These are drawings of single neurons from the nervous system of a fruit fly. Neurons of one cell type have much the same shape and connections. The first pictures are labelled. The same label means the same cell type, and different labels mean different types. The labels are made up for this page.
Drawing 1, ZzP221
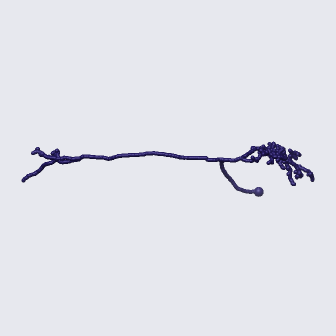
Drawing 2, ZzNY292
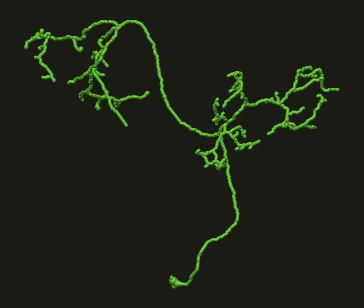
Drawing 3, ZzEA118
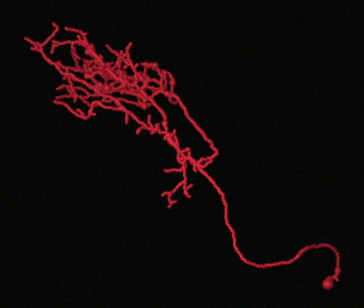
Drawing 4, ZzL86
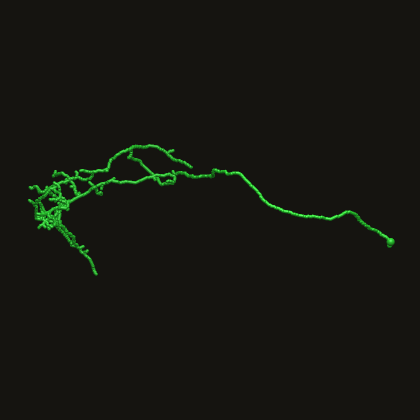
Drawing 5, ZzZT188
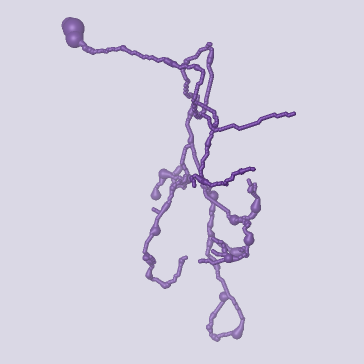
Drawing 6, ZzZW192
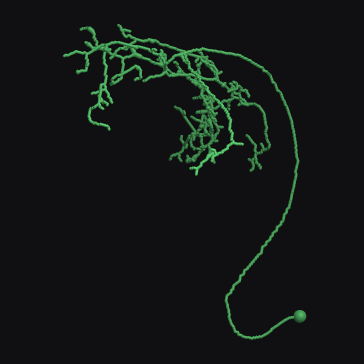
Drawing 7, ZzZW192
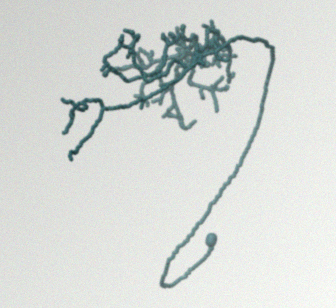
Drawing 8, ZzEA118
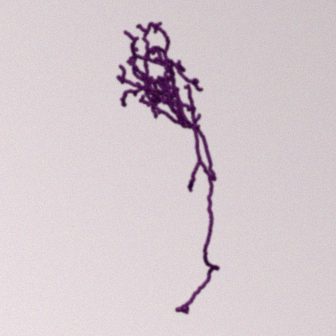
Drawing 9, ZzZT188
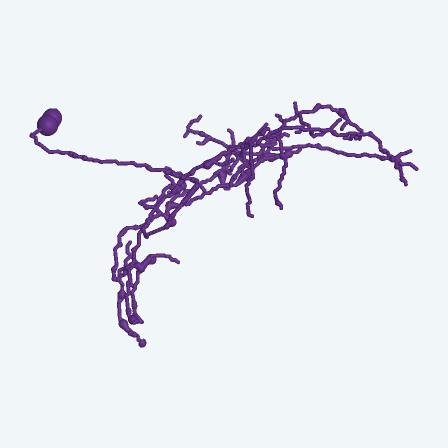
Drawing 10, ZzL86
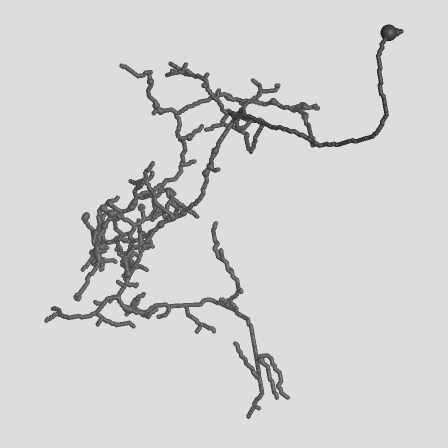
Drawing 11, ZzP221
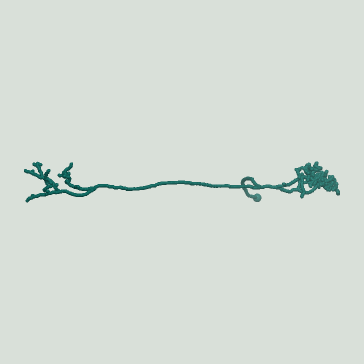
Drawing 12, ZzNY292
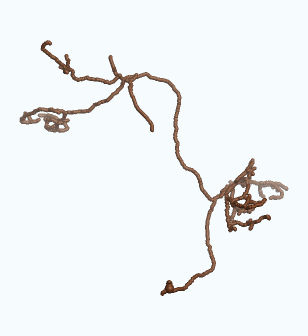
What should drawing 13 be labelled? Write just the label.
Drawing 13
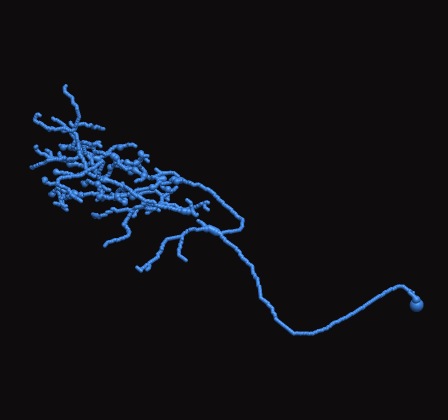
ZzEA118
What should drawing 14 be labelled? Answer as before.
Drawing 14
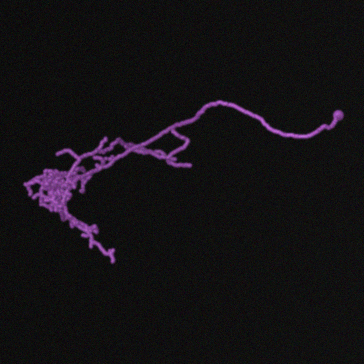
ZzL86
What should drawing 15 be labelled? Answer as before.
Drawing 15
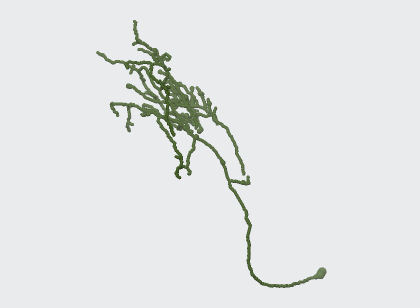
ZzEA118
